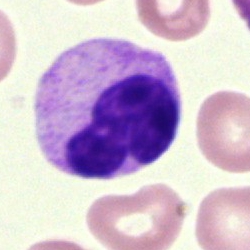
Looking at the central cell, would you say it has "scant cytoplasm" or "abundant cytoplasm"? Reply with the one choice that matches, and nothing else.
Abundant cytoplasm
